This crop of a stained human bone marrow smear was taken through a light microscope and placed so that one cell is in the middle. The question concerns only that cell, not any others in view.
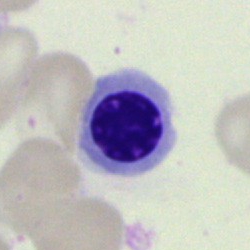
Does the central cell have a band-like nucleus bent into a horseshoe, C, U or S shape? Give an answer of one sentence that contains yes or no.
No, the nucleus of this cell is round or oval, not drawn out into a band.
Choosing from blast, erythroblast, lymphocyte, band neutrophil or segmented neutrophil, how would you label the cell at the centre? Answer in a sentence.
The cell in the middle of the field of view is an erythroblast.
